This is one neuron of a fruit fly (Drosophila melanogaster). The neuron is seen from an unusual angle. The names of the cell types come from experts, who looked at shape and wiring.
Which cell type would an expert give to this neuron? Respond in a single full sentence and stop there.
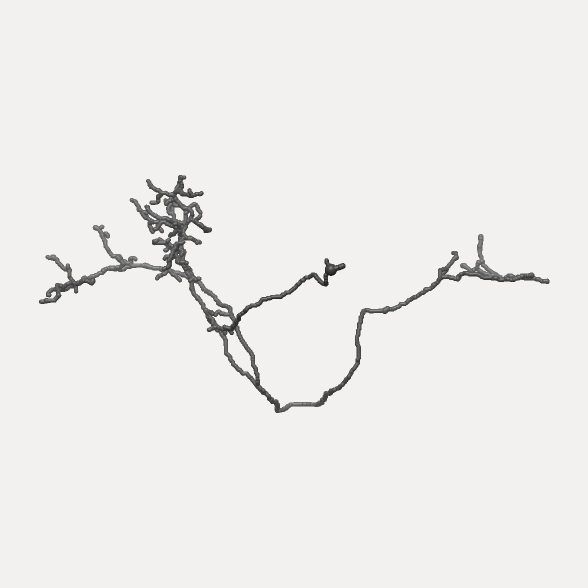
Among cell types, the one for this neuron is SMP136.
